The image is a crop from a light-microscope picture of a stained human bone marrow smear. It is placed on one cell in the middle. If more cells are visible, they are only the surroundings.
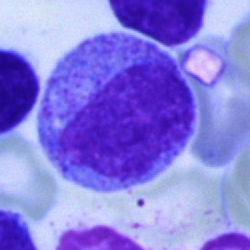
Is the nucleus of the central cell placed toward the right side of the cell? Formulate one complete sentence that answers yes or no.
Yes, the nucleus of this cell lies toward the right.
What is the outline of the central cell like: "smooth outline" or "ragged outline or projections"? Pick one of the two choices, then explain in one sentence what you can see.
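Smooth outline. The cell outline is round and smooth.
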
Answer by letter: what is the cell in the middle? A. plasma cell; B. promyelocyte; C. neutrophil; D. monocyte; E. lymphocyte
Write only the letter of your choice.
B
